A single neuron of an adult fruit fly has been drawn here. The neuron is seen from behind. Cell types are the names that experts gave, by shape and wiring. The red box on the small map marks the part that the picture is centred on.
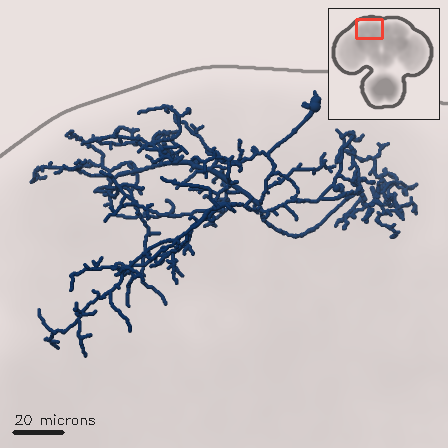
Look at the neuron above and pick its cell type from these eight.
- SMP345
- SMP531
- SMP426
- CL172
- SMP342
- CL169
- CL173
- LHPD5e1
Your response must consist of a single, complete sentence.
The cell type for the neuron is SMP531.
